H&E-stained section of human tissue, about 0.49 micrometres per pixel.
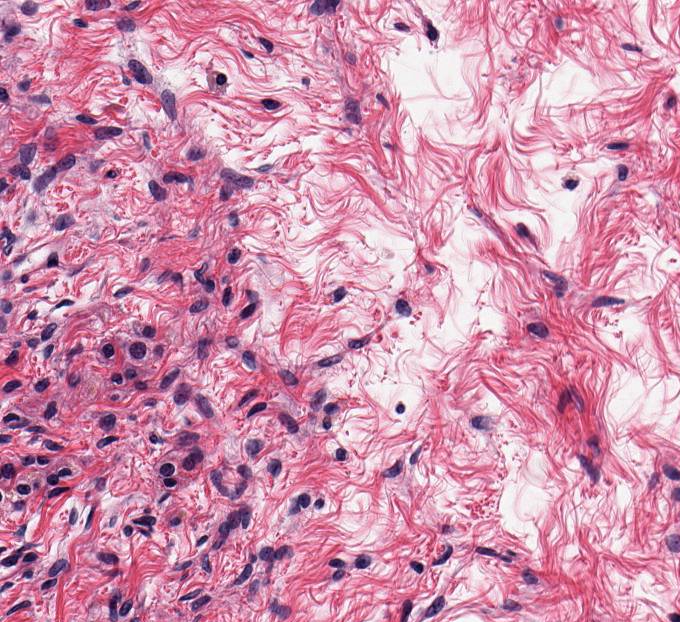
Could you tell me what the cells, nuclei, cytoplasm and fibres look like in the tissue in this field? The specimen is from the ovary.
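The field shows uneven cellularity: cells are crowded in the lower left and sparse in the upper right. Thin, wavy pink fibres run in many directions rather than forming a single parallel bundle. Most nuclei are small, dark purple and oval to spindle-shaped. Cytoplasm is scant, and cell borders are indistinct, blending into the surrounding fibres.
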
